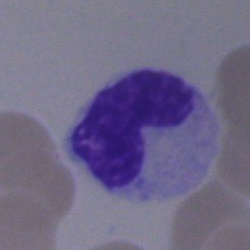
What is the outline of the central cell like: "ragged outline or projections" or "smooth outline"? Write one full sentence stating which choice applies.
It is a smooth edge that this cell shows.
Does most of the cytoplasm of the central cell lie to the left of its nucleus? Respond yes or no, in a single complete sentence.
No, the nucleus sits toward the left, whether upper, middle or lower.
